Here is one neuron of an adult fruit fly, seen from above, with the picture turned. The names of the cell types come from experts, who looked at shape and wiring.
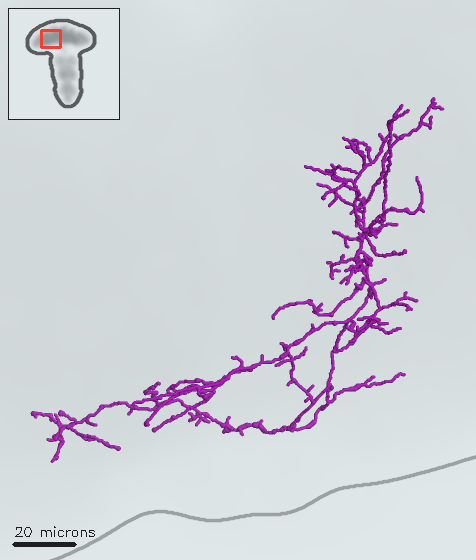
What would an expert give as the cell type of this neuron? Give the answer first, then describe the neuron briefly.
Its cell type is SMP091. This is a central-brain intrinsic neuron. No cell body is drawn. By the scale bar it is about 140 microns wide in this view. The picture shows dozens of branch ends.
